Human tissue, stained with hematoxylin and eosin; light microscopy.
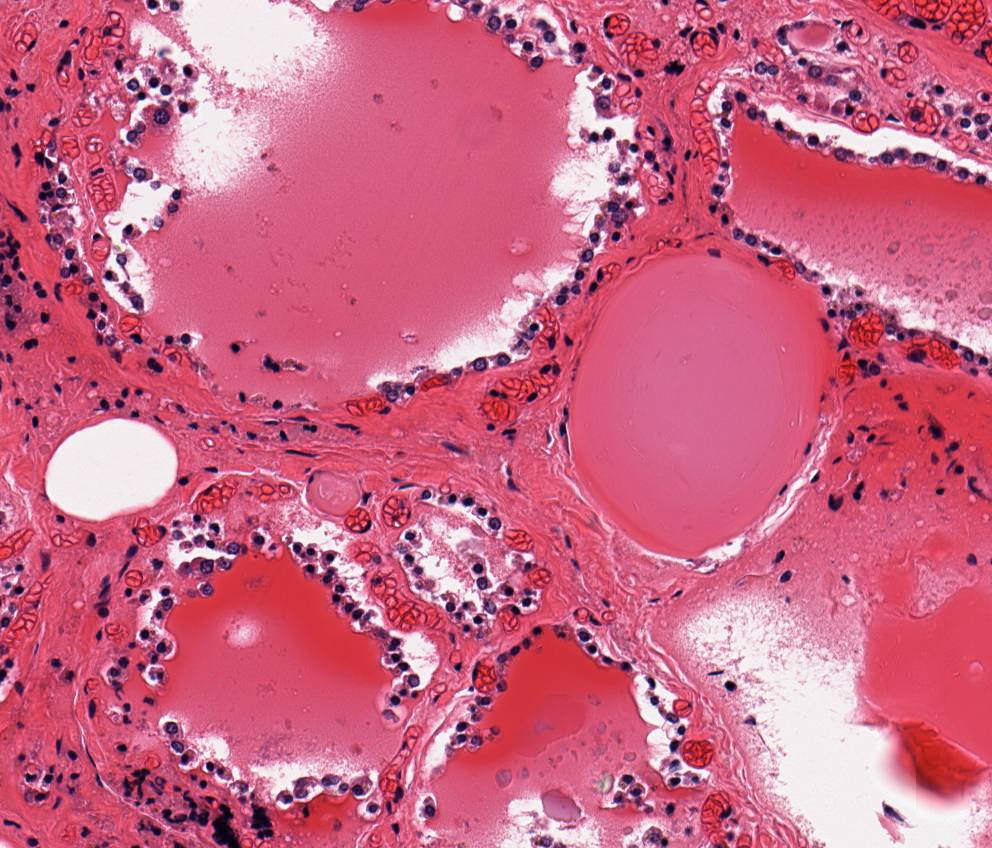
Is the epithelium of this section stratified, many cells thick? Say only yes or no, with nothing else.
No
